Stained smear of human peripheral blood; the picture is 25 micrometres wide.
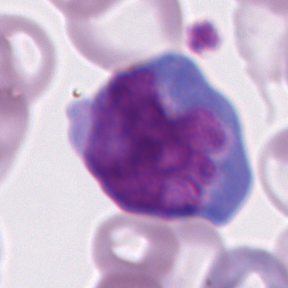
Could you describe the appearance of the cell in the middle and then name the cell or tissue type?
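Outline first: irregular and somewhat angular rather than round. Next, the nucleus, which fills about 60% of the cell's area. Then the cytoplasm, lying mostly to the right of the nucleus and showing no distinct granules. Finally, a small pale blue bulge projects from the left edge of the cell. The cell is a myeloblast.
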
